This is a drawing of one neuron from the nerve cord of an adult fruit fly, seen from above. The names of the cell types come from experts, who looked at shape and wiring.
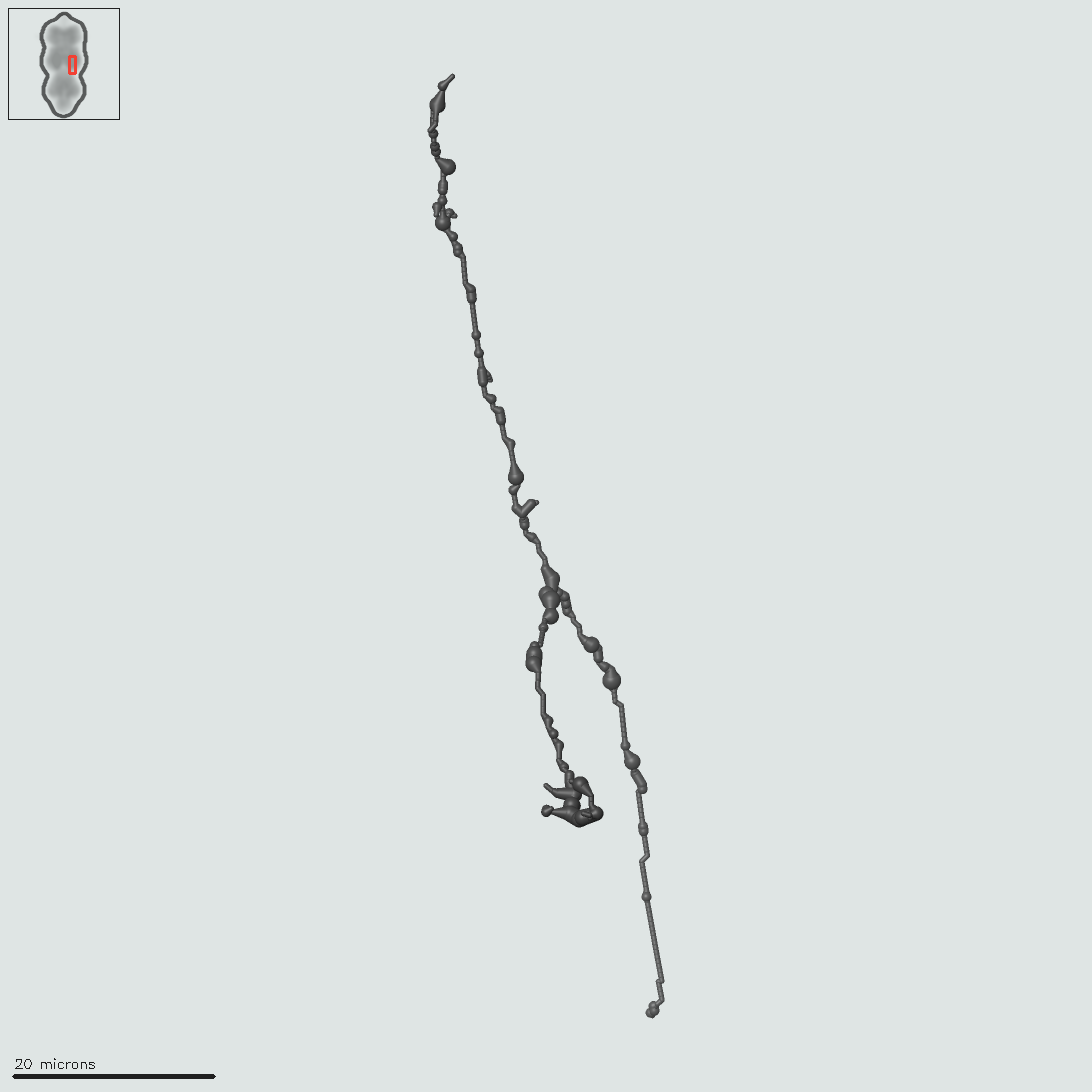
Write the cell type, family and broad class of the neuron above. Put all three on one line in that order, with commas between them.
SNpp41, class mechanosensory proprioceptive, sensory neuron entering the nerve cord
